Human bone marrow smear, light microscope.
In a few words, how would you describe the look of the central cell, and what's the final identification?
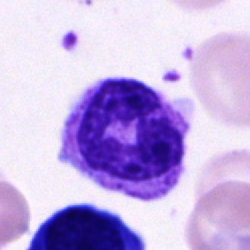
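Notice how the chromatin is coarse, gathered into darker clumped patches. Near the centre of the nucleus sits a pale, irregular area. The cytoplasm is lilac-purple, not deep blue. At the upper right edge, a small pale bleb projects from the cell. This cell is a band neutrophil.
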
